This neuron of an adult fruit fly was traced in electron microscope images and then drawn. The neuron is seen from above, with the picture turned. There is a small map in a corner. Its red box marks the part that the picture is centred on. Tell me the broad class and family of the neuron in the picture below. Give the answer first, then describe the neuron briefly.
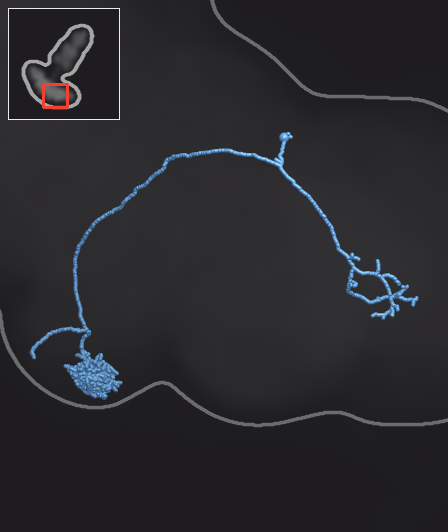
This is a central-brain intrinsic neuron. The family is hemilineage ALad1. It lies in the brain. As drawn here it is wider than it is tall.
